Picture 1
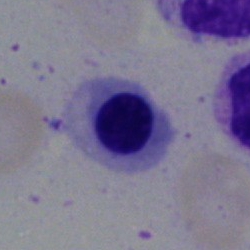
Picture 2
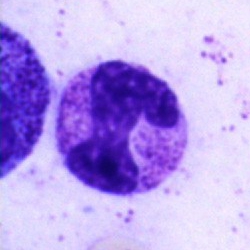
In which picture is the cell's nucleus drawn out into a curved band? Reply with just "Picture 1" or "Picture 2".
Picture 2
